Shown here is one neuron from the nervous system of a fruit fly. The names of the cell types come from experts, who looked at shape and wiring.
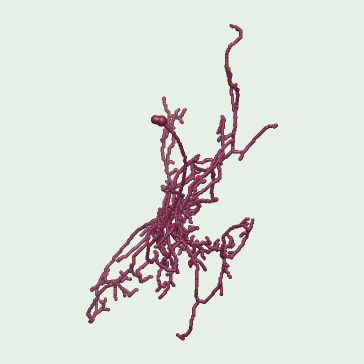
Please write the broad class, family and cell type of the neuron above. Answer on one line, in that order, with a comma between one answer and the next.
central-brain intrinsic neuron, hemilineage VPNp&v1_posterior, PLP154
